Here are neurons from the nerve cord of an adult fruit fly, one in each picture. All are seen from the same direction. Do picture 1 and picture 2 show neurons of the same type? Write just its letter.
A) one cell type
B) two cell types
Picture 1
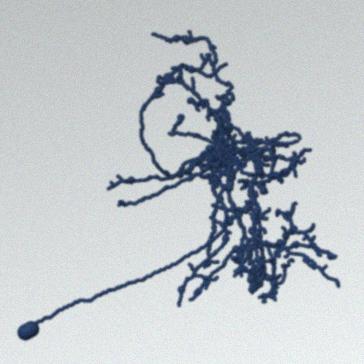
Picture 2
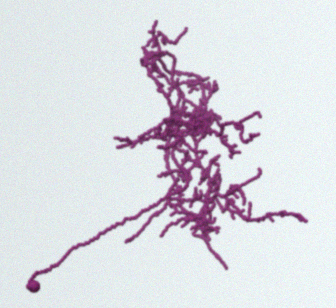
A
